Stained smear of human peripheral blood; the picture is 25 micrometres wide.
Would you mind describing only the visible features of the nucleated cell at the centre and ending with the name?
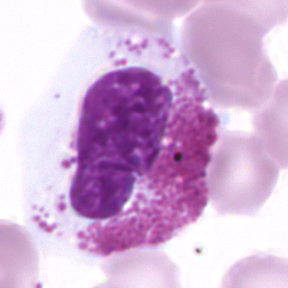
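The nucleus, as far as I can tell, sits toward the left side of the cell, and its chromatin is dense and dark purple. Many coarse, round, reddish-pink granules fill the cytoplasm, packed most densely on the right. This is an eosinophil.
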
